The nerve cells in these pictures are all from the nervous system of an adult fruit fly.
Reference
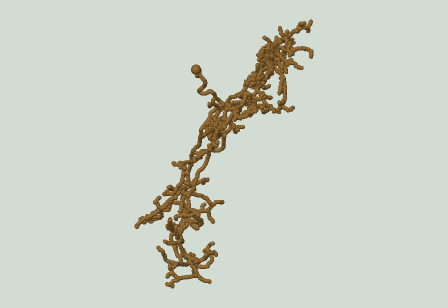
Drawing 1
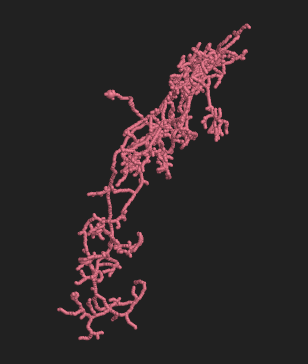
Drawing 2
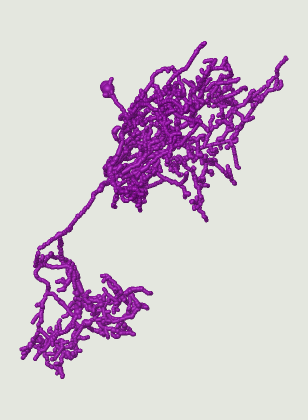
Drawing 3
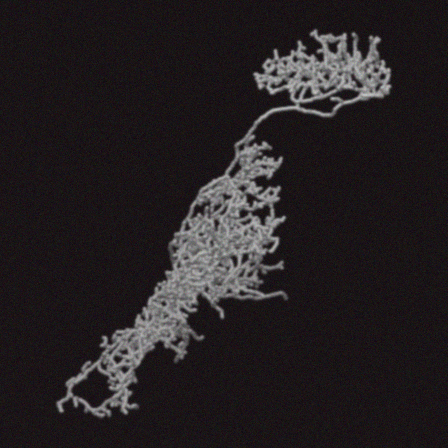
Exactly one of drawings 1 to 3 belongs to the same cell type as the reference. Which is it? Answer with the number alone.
1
